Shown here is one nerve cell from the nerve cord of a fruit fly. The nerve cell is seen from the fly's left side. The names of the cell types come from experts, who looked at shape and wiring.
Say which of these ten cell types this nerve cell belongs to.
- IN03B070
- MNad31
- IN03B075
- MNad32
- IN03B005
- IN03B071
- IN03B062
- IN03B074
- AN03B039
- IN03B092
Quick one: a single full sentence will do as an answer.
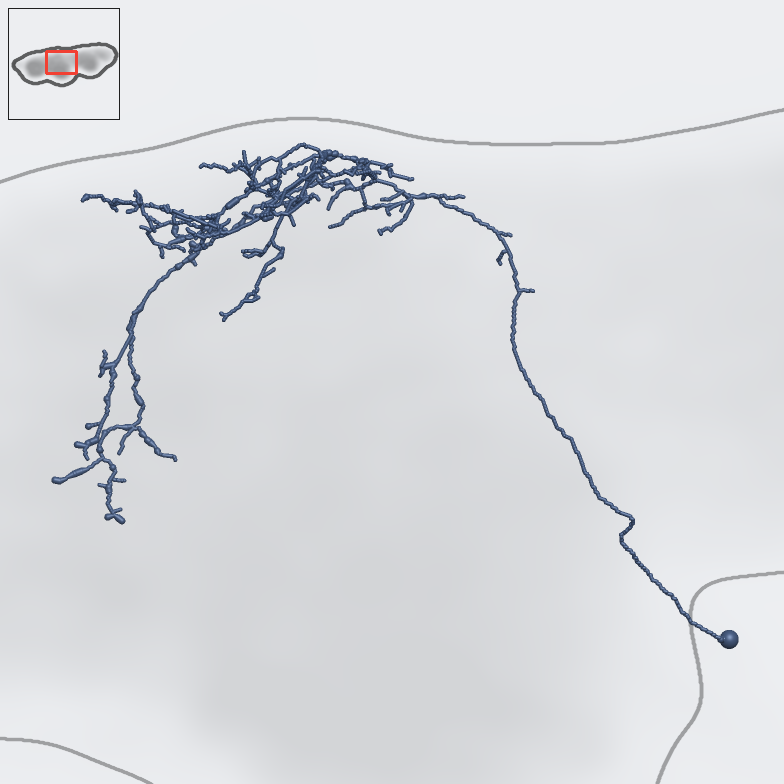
What this nerve cell is, by cell type, is IN03B071.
